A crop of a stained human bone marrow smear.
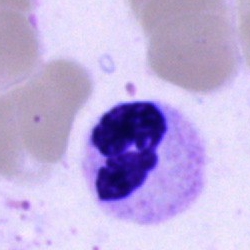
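Segmented neutrophil, the central cell in a stained human bone marrow smear. Its nucleus lies toward the left side, leaving more cytoplasm on the right; notice the dark purple, coarsely clumped chromatin. The cytoplasm is pale pinkish-lilac and holds fine, scattered pinkish-violet granules.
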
